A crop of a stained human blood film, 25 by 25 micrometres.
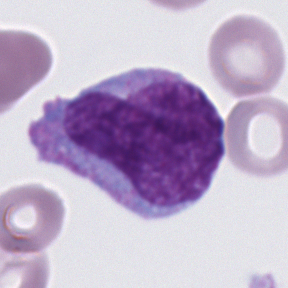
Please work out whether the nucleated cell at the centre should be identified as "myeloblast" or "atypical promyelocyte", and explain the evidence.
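It is an atypical promyelocyte. What decides is the cytoplasm at the left end, which holds fine pinkish-purple granules.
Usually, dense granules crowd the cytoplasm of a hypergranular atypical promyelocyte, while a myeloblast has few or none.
Beyond that, the nucleus looks folded over on itself, with a darker crease curving across it. The cytoplasm is pale greyish blue and lies mostly at the left end and along the lower edge. The cell measures about 17 by 13 micrometres and the nucleus about 14 by 11 micrometres, filling about 70% of the cell's area.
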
